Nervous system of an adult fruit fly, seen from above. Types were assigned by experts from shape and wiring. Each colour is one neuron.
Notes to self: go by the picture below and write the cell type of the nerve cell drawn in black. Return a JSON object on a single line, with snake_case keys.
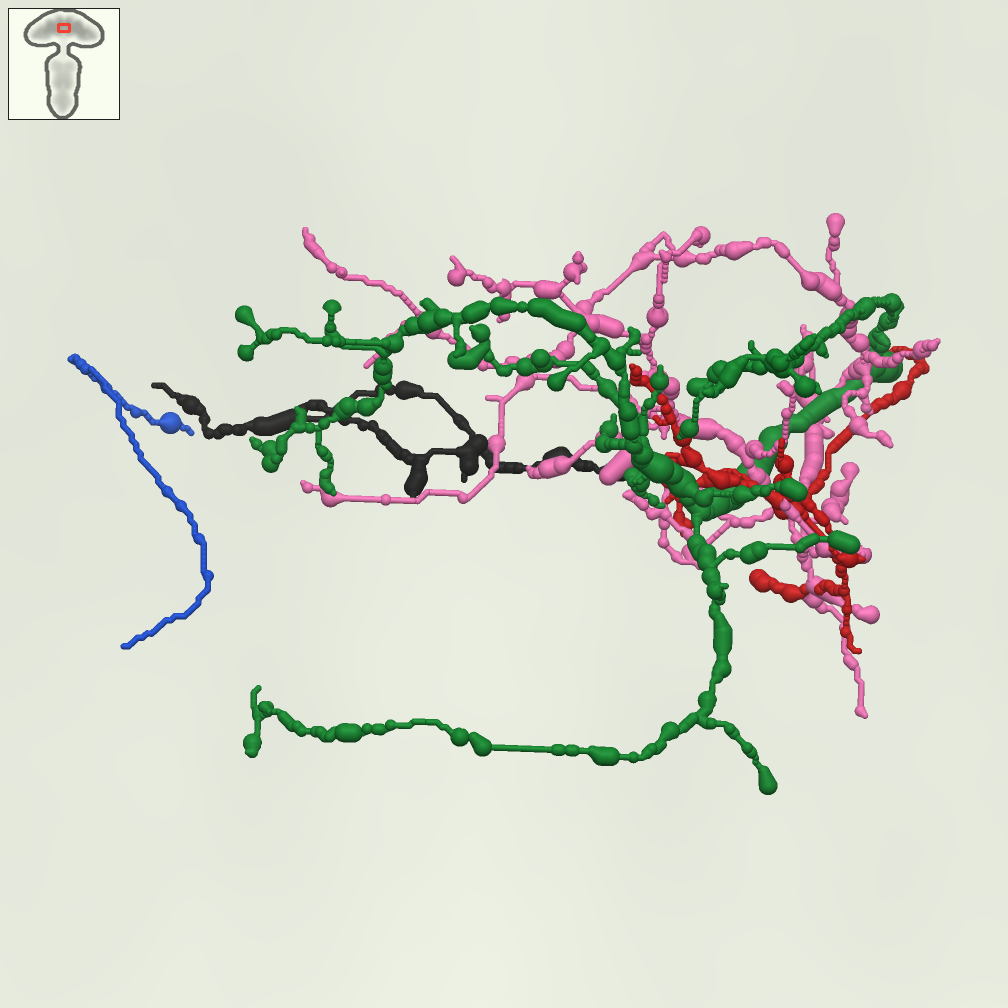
{"cell_type": "BM_Taste"}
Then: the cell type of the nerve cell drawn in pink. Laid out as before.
{"cell_type": "BM_Hau"}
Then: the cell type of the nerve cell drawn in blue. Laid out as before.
{"cell_type": "BM_InOm"}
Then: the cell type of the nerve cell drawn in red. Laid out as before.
{"cell_type": "BM_MaPa"}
